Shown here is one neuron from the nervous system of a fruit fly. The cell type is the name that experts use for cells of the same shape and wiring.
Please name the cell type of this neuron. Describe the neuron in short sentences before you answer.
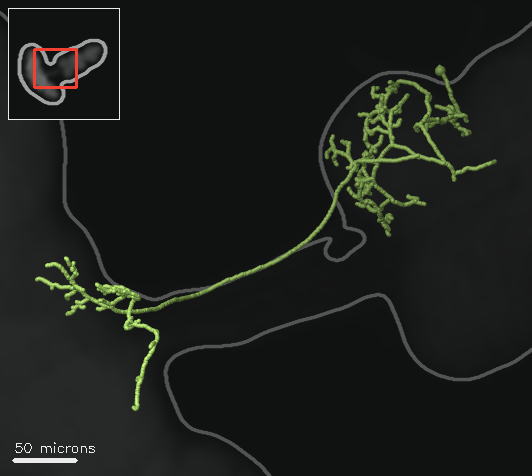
It runs through the neck, between the brain and the nerve cord. The cell body can be seen at the upper right of the picture. By the scale bar it is about 400 microns wide in this view. Its broad class is ascending neuron. Its cell type is ANXXX191.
